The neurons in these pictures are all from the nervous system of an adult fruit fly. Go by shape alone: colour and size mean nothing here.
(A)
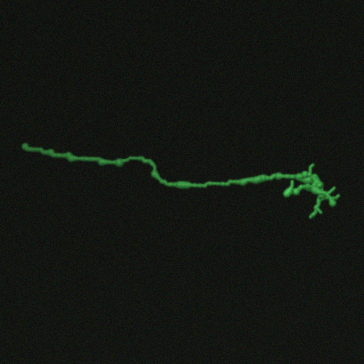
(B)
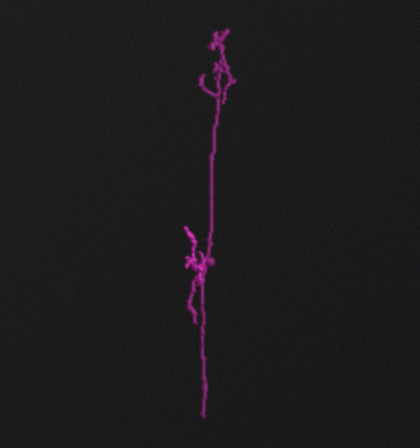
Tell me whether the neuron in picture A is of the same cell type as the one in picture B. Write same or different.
different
